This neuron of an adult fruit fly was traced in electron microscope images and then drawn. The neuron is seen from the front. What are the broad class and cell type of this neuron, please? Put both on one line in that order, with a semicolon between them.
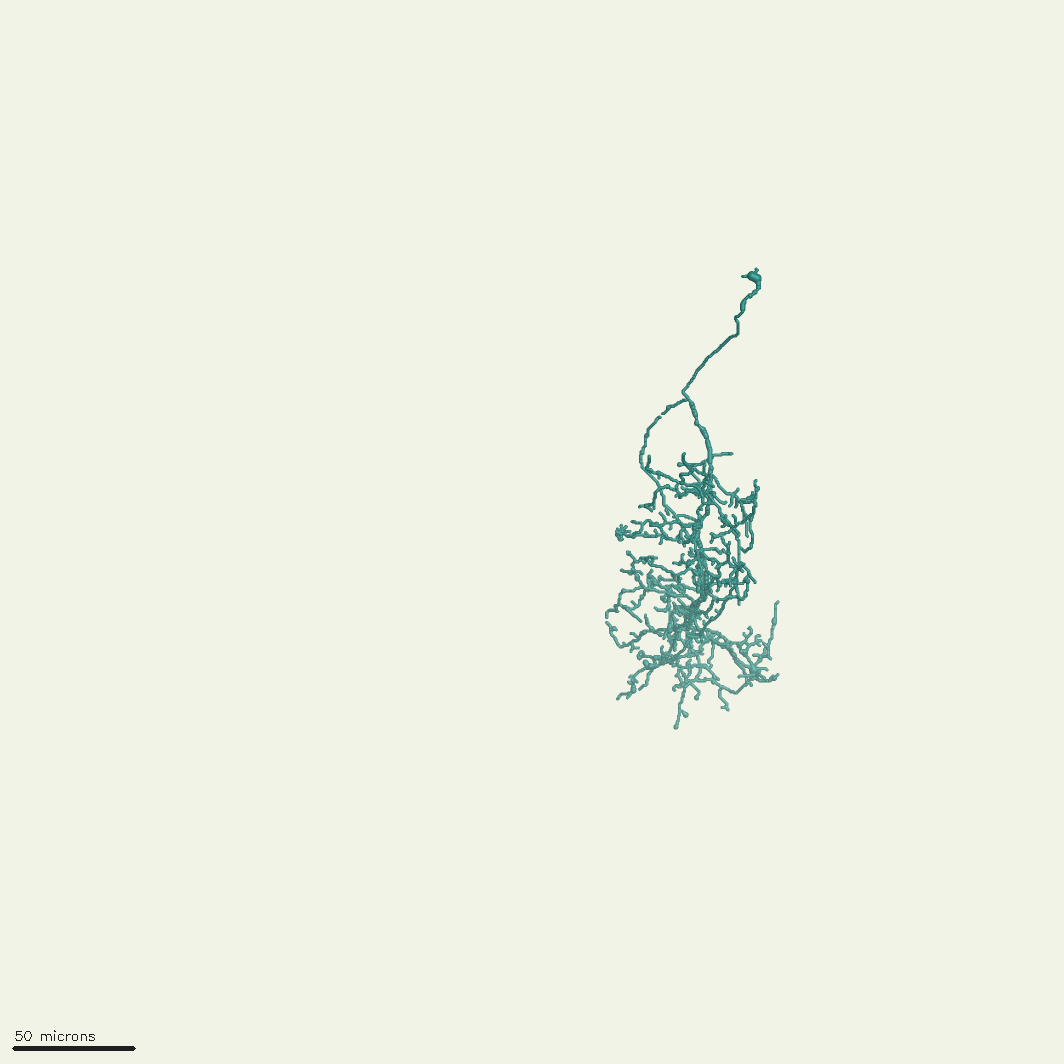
central-brain intrinsic neuron; LAL019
